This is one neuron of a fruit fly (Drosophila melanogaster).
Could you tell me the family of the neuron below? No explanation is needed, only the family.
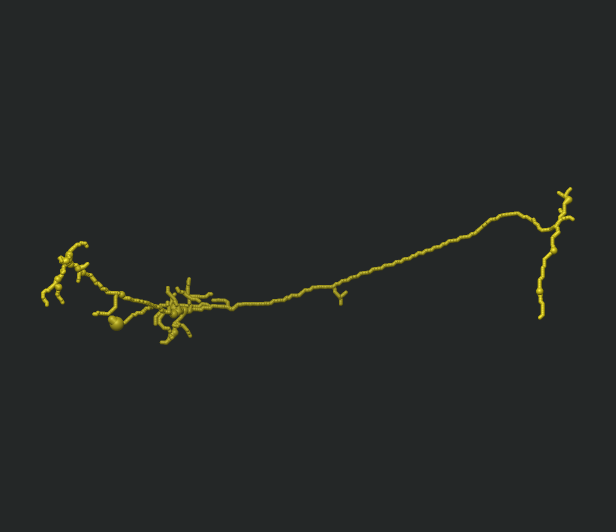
T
